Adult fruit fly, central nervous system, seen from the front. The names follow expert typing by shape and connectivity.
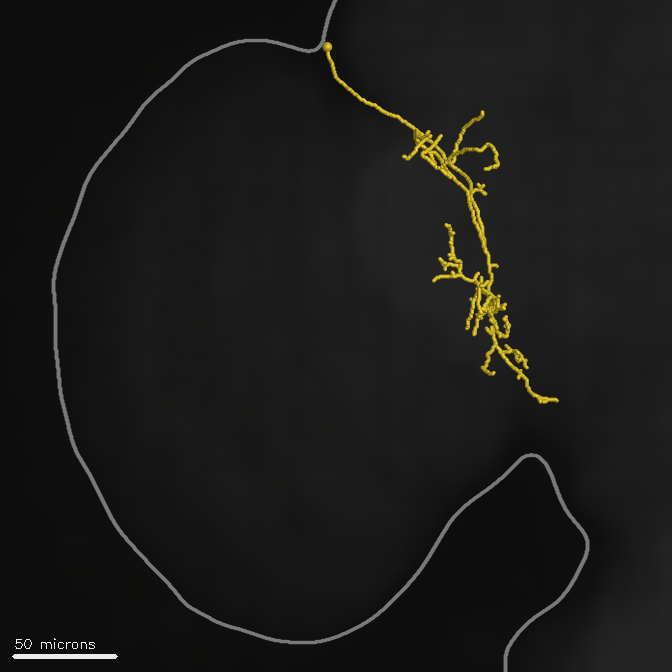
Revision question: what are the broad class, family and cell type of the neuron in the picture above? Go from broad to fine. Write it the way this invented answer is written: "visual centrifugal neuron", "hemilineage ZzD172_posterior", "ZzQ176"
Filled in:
"central-brain intrinsic neuron", "hemilineage VPNp&v1_posterior", "AVLP486"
